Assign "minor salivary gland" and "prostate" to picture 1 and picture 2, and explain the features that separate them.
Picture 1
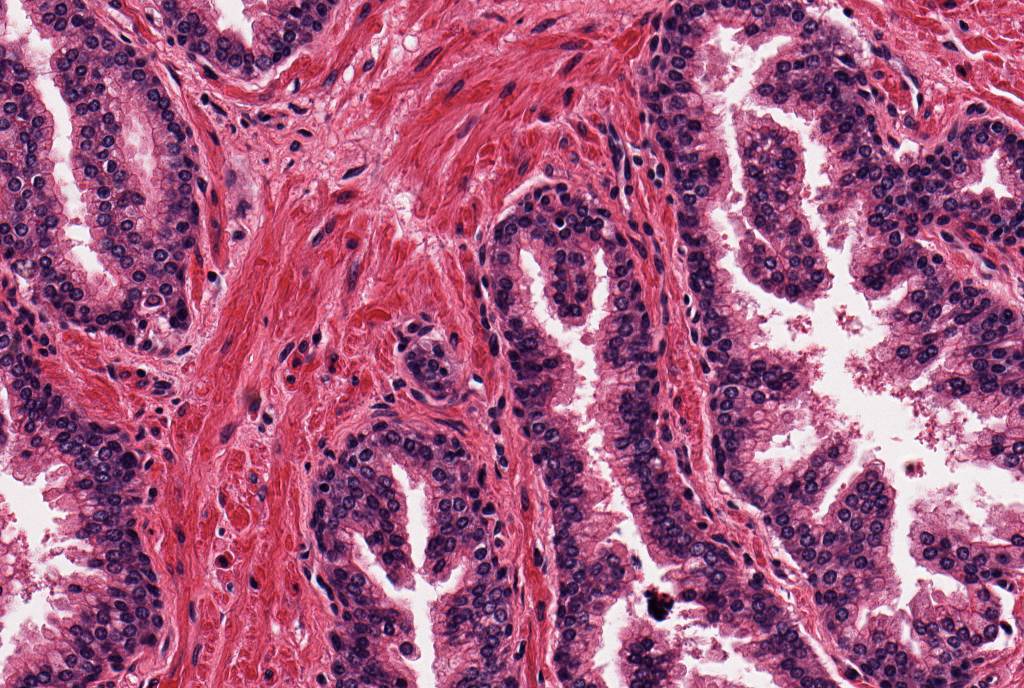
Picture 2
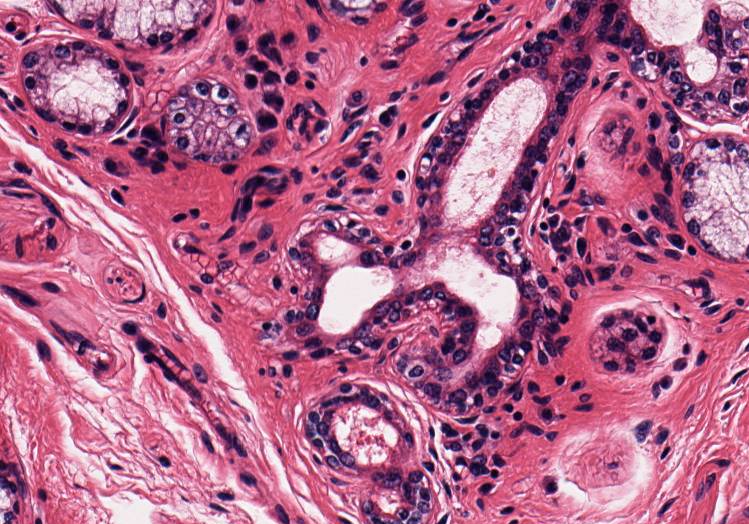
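The prostate is shown in picture 1, the minor salivary gland in picture 2. In the prostate, gland linings fold inward as papillary projections into the lumens, most markedly in the right half. The lumens are mostly empty white space holding wisps of pale pink material. The stroma is deeply eosinophilic, with spindle cells whose elongated nuclei are aligned along the fibre bundles; there are no fat cells. In the minor salivary gland, the central glands are lined by cells with dark, crowded nuclei, piled into more than one layer in places. Many small dark nuclei are scattered in the stroma immediately around these glands. Mucous acini with pale, bubbly cytoplasm occupy the upper left and upper right corners. In the lower left, wavy fibre bands with elongated nuclei run diagonally from upper left toward lower right.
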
